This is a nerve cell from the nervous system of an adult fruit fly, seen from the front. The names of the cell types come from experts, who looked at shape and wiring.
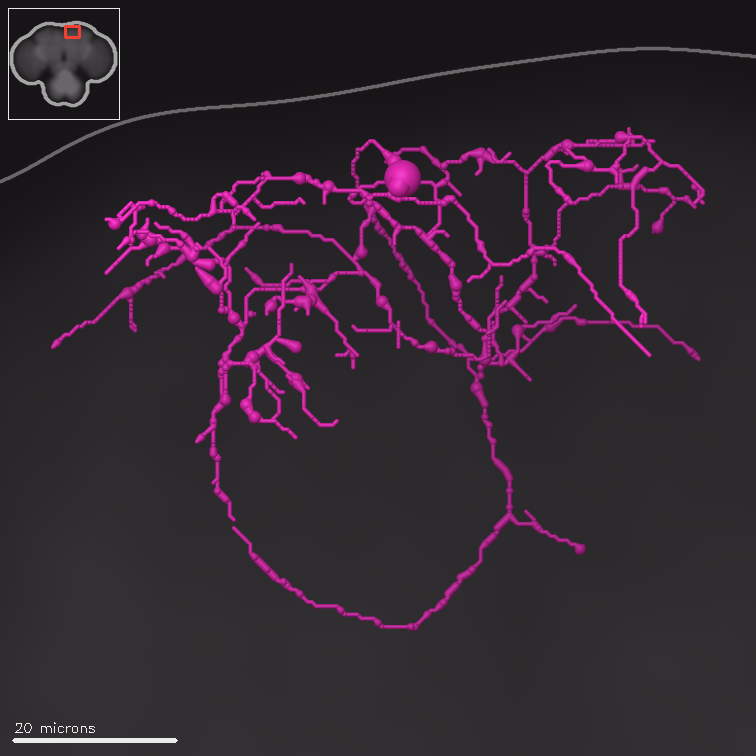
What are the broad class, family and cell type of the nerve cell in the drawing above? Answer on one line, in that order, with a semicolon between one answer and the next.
central-brain intrinsic neuron; hemilineage SMPpd1; CB2572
